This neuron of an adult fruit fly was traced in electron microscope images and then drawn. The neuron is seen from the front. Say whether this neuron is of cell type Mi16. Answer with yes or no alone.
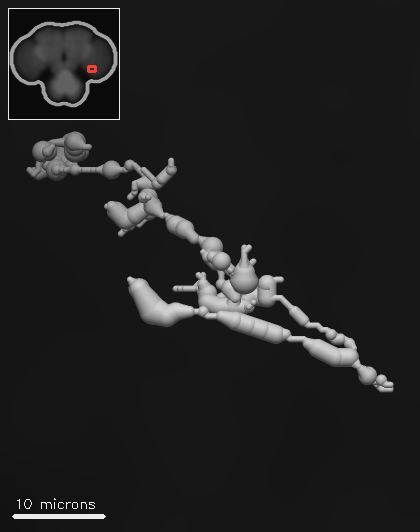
no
